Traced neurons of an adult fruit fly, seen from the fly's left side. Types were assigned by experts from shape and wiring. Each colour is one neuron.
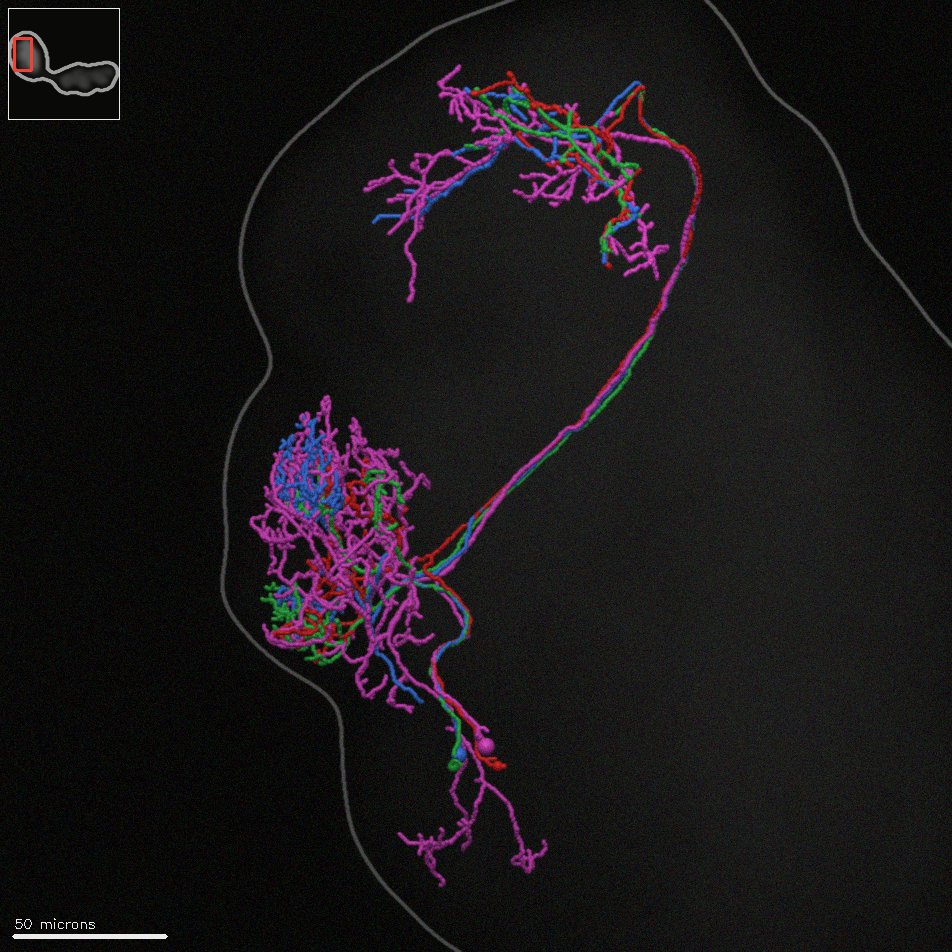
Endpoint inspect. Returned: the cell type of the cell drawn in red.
M_lvPNm31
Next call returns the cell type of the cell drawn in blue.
M_lvPNm29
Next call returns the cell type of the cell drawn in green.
M_lvPNm30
